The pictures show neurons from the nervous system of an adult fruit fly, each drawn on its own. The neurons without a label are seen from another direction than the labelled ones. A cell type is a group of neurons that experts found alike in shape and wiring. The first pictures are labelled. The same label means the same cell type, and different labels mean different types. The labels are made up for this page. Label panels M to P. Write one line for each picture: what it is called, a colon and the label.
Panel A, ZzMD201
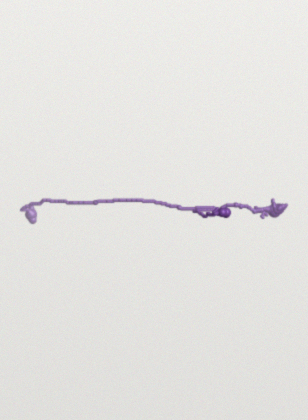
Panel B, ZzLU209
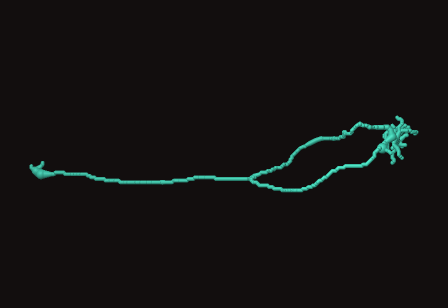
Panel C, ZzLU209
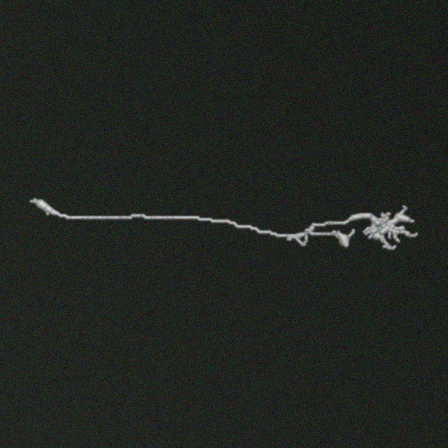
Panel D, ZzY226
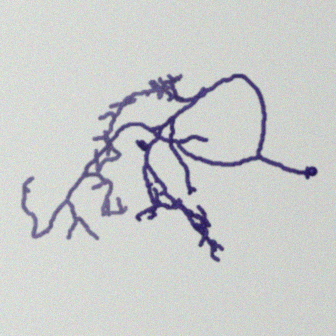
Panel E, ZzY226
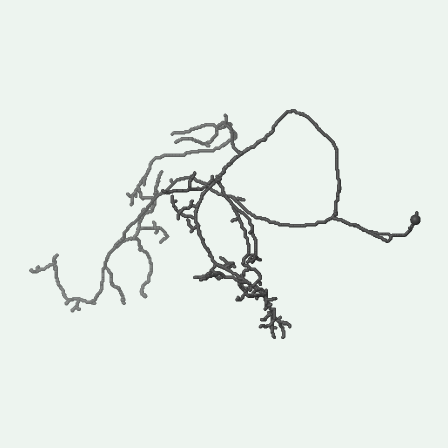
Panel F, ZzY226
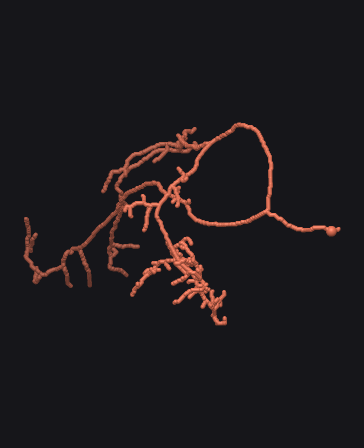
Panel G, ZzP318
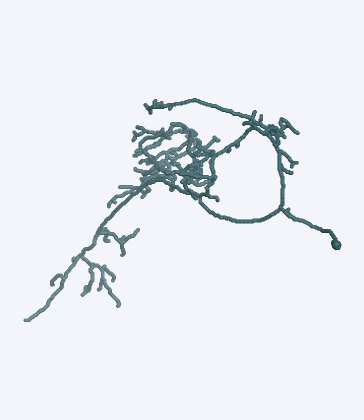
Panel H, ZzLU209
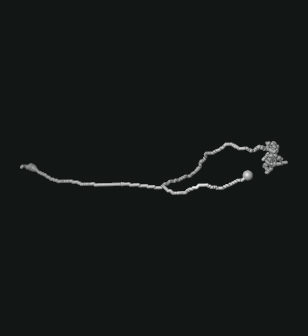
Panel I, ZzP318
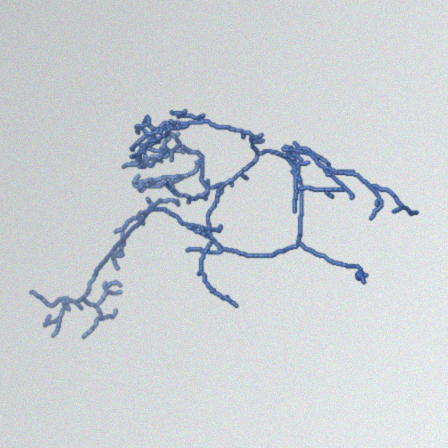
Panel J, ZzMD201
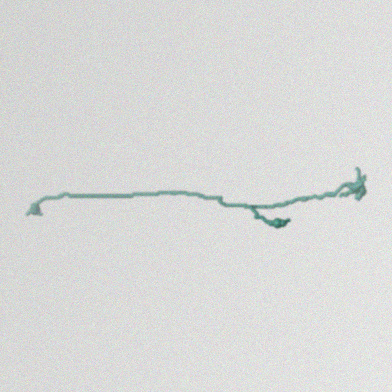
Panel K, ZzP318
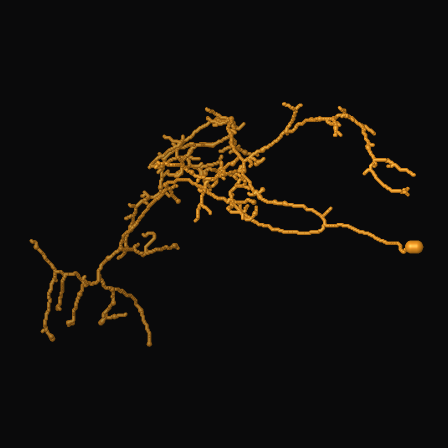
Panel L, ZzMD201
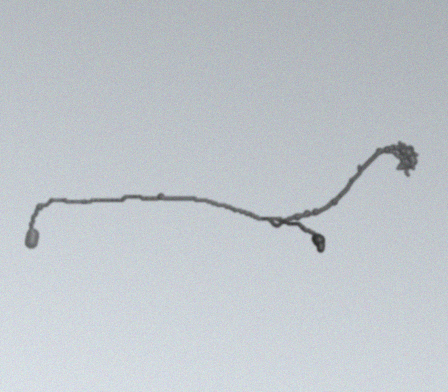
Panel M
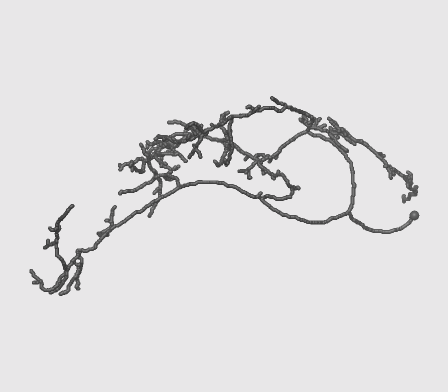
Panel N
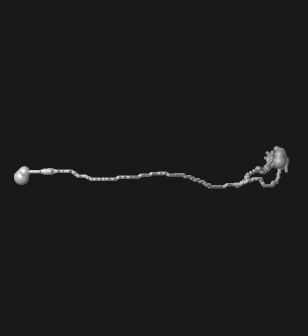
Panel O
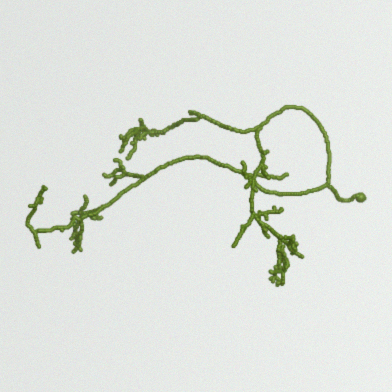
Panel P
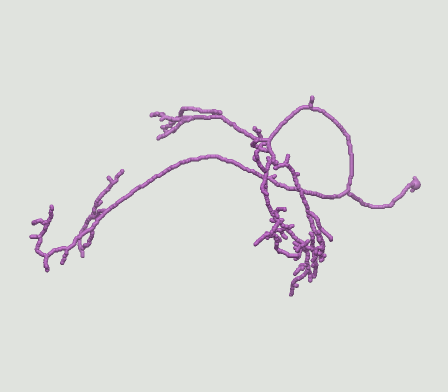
M: ZzP318
N: ZzMD201
O: ZzY226
P: ZzY226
